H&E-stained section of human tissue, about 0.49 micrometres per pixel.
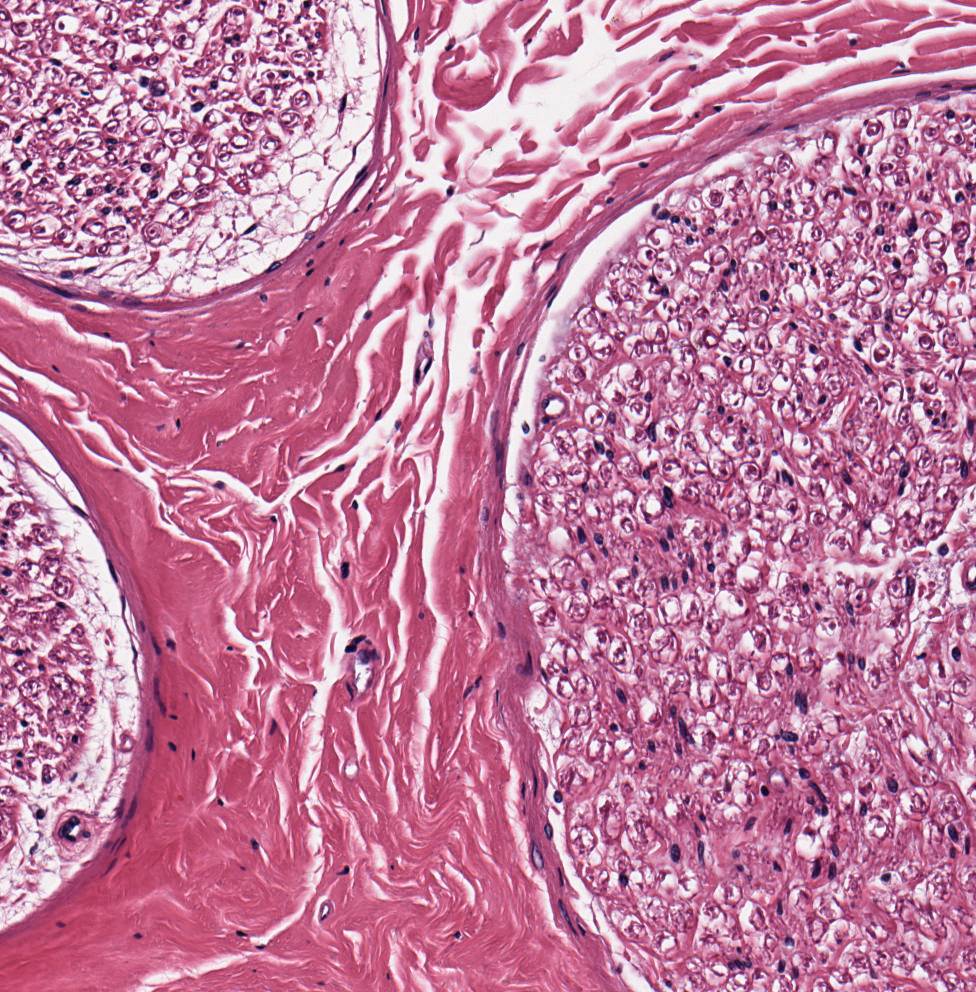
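Tibial nerve: three rounded bundles of nerve fibres occupy the field, the largest filling most of the right half. The fibres within are cut across, each a small ring with a pale halo around a pink centre, and dark oval nuclei lie scattered among them. Between bundles, the collagen holds only sparse thin dark spindle-shaped nuclei.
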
